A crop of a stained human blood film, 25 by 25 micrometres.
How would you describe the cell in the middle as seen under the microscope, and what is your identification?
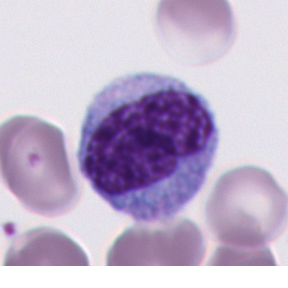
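Roughly round in outline, the cell has no projections standing out from its surface. Its nucleus is an elongated oval lying diagonally across it, and fine purple granules are scattered through the cytoplasm. The cell is a monocyte.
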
